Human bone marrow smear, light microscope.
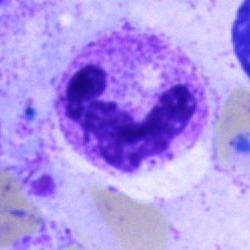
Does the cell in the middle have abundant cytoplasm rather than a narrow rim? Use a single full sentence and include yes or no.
Yes, the cytoplasm of this cell is abundant.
